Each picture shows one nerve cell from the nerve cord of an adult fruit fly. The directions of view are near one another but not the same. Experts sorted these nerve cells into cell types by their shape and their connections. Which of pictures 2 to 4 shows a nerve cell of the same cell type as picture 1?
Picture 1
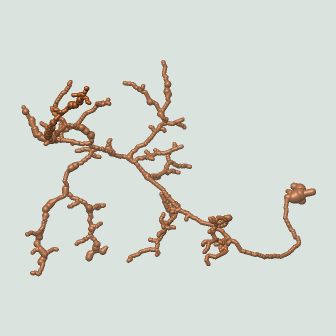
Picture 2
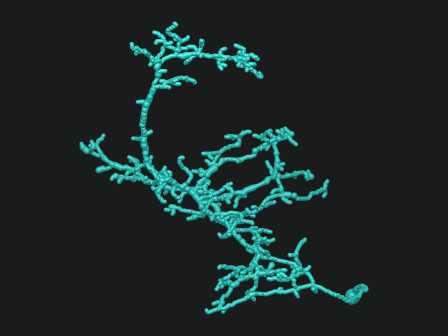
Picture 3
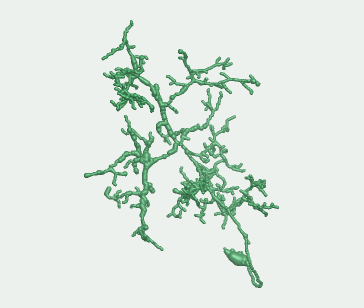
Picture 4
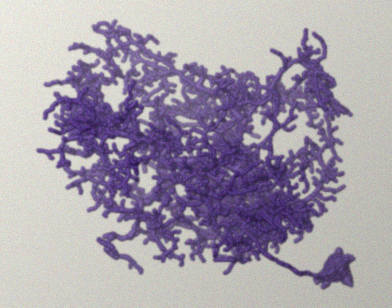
2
